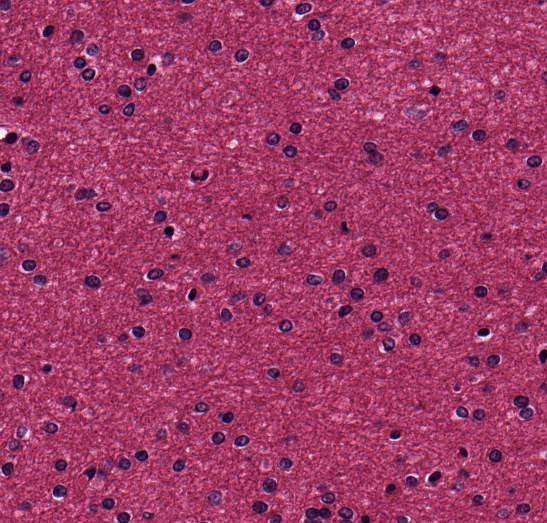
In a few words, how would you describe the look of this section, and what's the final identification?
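Throughout, small nuclei lie singly and fairly evenly in a continuous background, with no organised units. Most are round and densely dark-staining, many within a narrow clear halo. Hardly any cell shows visible cytoplasm; nuclei seem to sit directly in the matrix. This is cerebral cortex.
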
